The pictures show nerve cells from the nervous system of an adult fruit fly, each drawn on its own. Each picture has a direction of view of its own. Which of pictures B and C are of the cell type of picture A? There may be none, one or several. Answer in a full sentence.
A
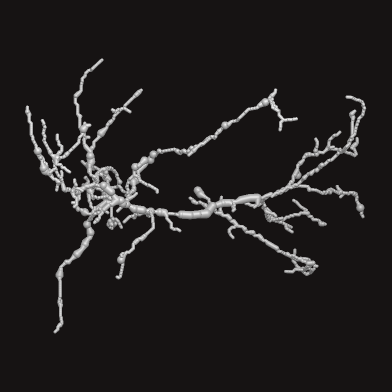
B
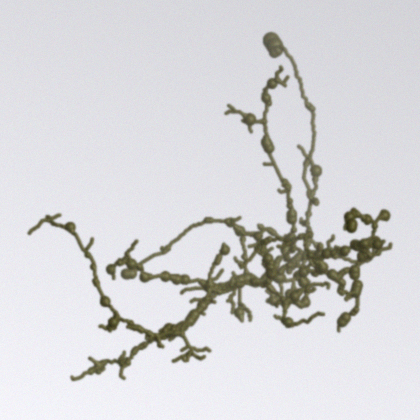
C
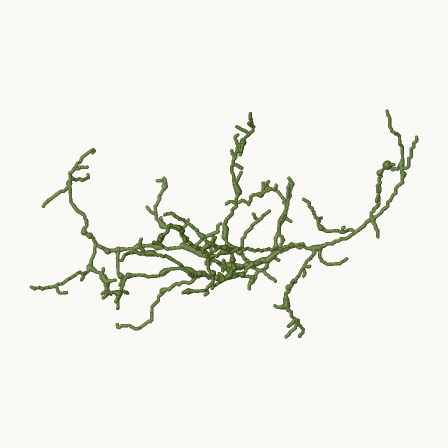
Picture B and picture C are of the same cell type.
